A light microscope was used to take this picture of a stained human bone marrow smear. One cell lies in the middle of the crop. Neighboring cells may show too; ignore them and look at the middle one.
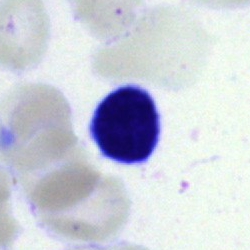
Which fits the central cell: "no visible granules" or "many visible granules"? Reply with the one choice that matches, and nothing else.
No visible granules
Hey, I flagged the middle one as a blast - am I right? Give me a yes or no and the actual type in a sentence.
No, the centered cell is a lymphocyte and not a blast at all.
